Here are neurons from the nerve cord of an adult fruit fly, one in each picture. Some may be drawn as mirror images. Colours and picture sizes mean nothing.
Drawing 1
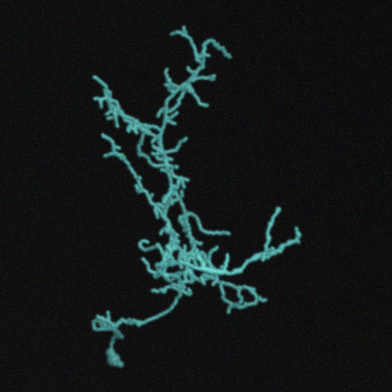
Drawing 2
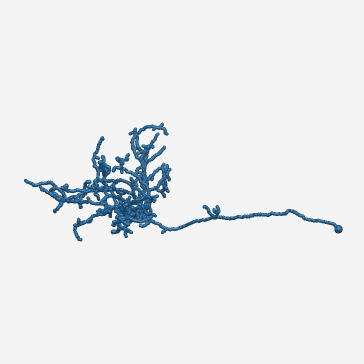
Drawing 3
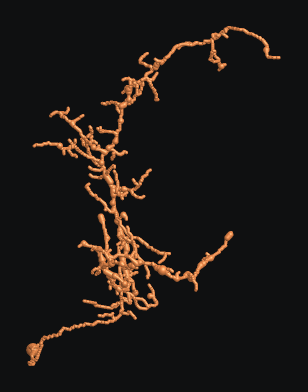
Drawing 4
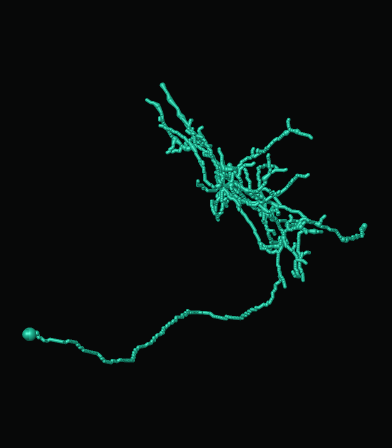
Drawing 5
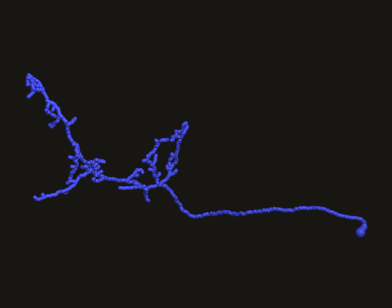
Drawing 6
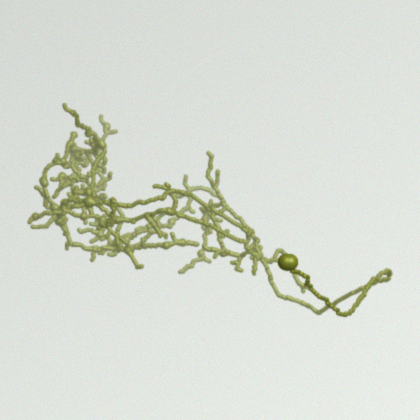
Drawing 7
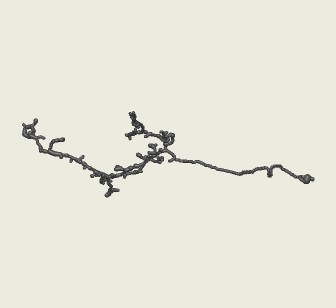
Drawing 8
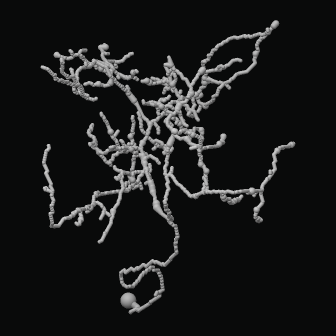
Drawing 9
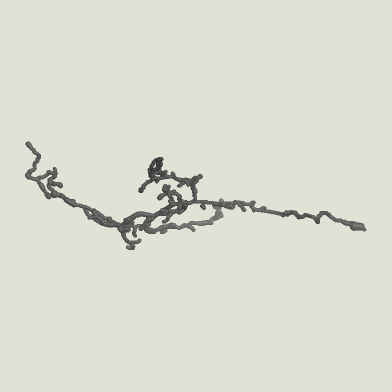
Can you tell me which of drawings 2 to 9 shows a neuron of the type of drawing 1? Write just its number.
3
